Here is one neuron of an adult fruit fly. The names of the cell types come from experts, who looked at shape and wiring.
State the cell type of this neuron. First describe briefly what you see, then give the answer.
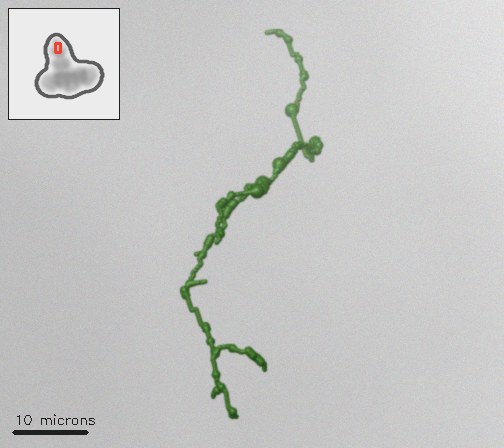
The drawing shows no cell body. By the scale bar it is about 55 microns tall in this view. There are a dozen or fewer branch ends. It is a sensory neuron entering the nerve cord. The cell type is SNta37.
